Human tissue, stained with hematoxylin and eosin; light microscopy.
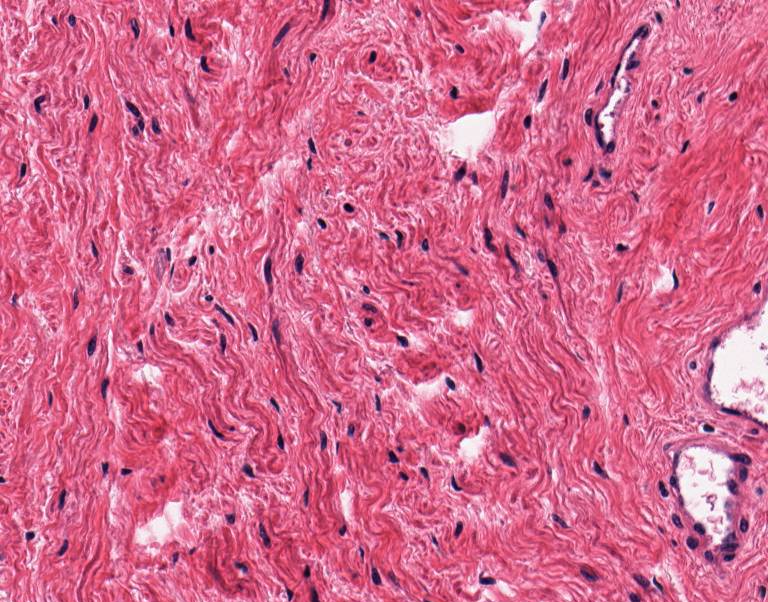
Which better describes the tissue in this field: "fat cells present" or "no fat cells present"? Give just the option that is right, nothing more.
No fat cells present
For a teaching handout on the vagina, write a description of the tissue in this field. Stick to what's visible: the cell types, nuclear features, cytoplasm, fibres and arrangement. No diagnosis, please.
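Wavy eosinophilic fibre bundles interlace, running in varied directions rather than in one parallel course. Cells are sparse and widely spaced, with abundant fibres between them. Their nuclei are small, dark and mostly elongated.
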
